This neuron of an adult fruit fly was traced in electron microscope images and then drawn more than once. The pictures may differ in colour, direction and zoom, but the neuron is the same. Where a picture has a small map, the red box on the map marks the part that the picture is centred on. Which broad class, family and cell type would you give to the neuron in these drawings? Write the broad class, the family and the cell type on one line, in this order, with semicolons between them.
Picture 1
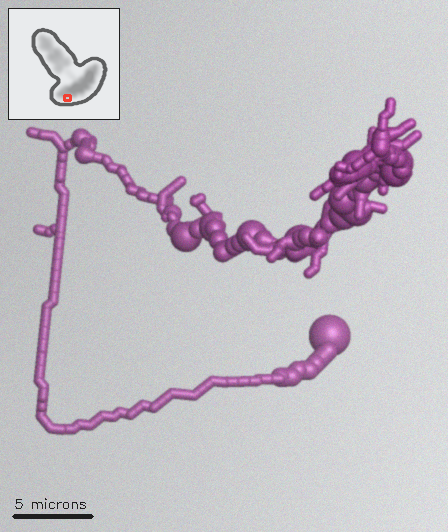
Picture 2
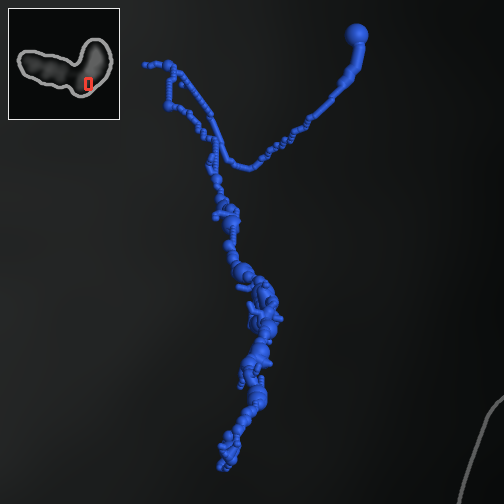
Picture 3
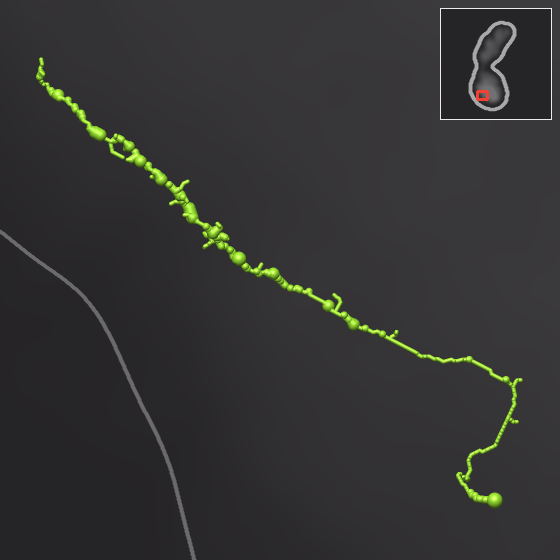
optic-lobe intrinsic neuron; Dm; Dm3c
